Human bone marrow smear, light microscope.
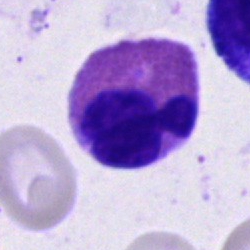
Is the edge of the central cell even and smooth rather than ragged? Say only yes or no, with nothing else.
Yes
